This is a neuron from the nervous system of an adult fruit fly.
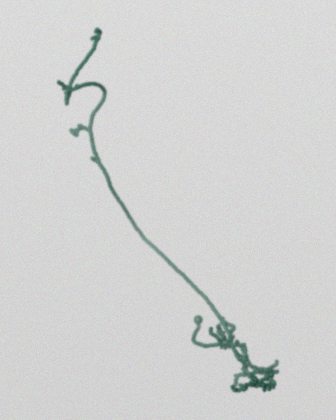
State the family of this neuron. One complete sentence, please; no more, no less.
This neuron is categorized under the family hemilineage 08B.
